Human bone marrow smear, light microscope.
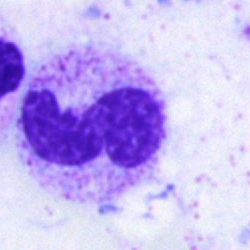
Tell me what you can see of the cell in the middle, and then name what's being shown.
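See that notch cutting into the upper side of the nucleus, giving it a kidney shape? The chromatin's dark purple and coarsely clumped, and the pale pinkish-lilac cytoplasm has fine pink-purple granules scattered through it. That's a band neutrophil.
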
